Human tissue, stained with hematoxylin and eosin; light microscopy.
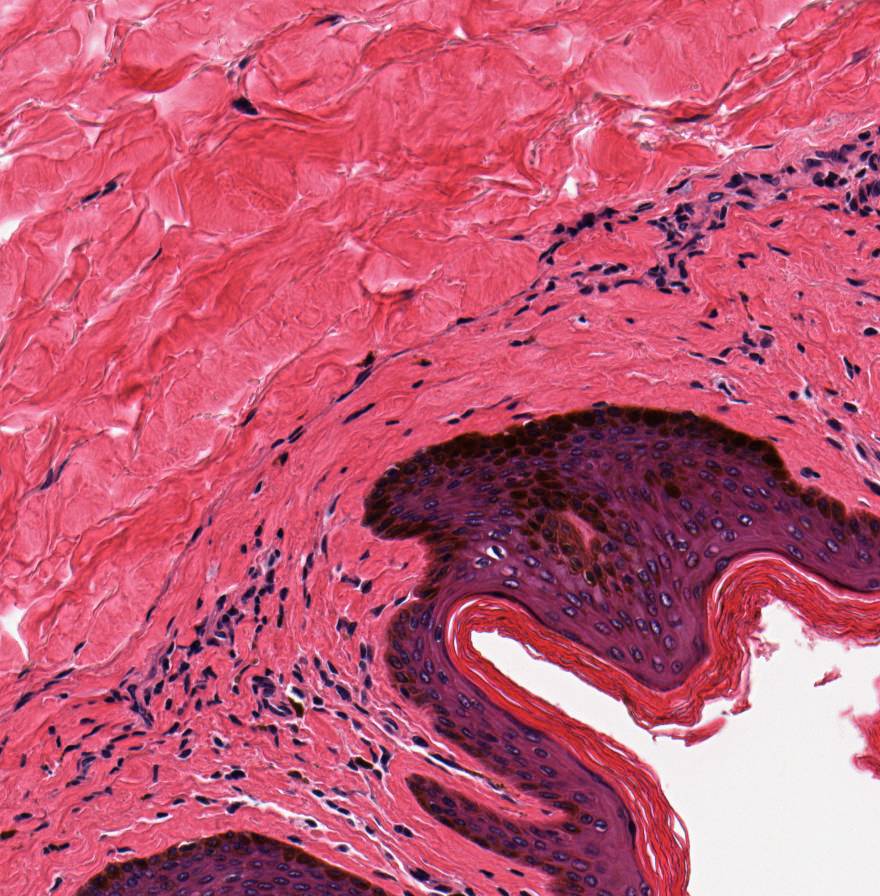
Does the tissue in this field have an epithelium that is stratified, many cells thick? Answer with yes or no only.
Yes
